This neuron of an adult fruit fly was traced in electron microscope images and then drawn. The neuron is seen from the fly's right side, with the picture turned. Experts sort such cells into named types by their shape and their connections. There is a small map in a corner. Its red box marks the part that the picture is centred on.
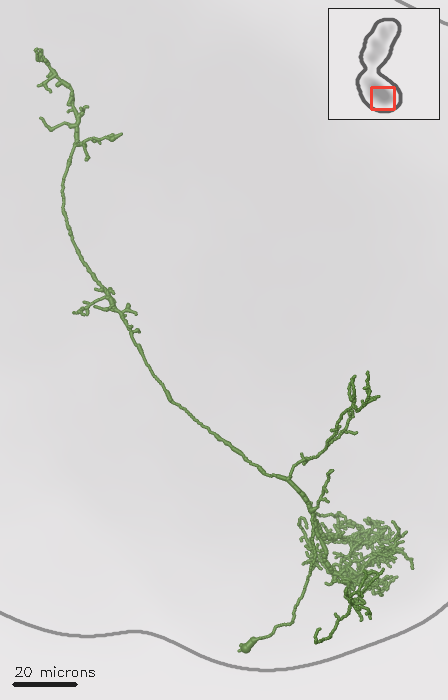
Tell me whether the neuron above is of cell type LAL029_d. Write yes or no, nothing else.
no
